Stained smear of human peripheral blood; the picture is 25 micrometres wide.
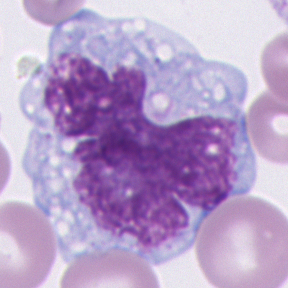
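Monocyte in a stained smear of human peripheral blood. The border, I notice, is irregular, with blunt bulges instead of a smooth round edge. The nucleus is one broad continuous mass folded into lobes, not segments linked by thin threads. Many small clear vacuoles lie scattered through the cytoplasm, which holds no coarse dark granules.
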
